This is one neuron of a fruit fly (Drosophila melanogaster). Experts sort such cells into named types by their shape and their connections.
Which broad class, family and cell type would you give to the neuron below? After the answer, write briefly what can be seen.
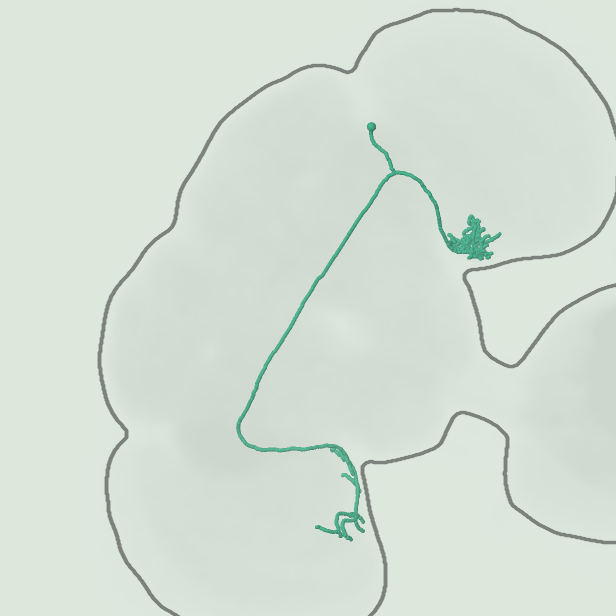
It is an optic-lobe intrinsic neuron. The family is hemilineage VPNp1_lateral. Its cell type is LC14b. The cell body is at the top of the picture. As drawn here it is taller than it is wide.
